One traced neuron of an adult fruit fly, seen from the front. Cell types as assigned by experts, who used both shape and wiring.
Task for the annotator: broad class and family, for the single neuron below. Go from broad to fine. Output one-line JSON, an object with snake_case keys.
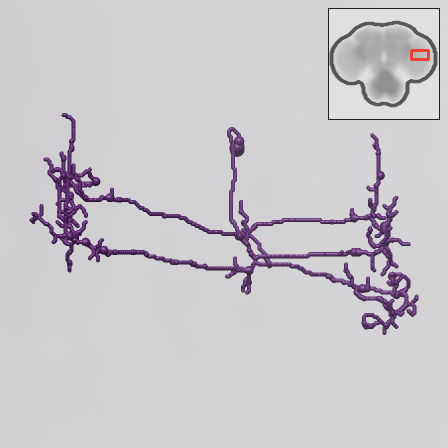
{"broad_class": "optic-lobe intrinsic neuron", "family": "Y"}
